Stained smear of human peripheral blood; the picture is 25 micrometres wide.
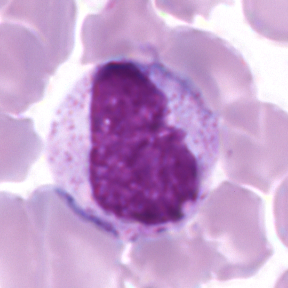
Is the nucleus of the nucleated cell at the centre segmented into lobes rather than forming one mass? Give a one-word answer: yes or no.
No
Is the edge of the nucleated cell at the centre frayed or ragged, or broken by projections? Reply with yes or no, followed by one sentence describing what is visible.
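No. The cell outline is roughly round and smooth.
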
